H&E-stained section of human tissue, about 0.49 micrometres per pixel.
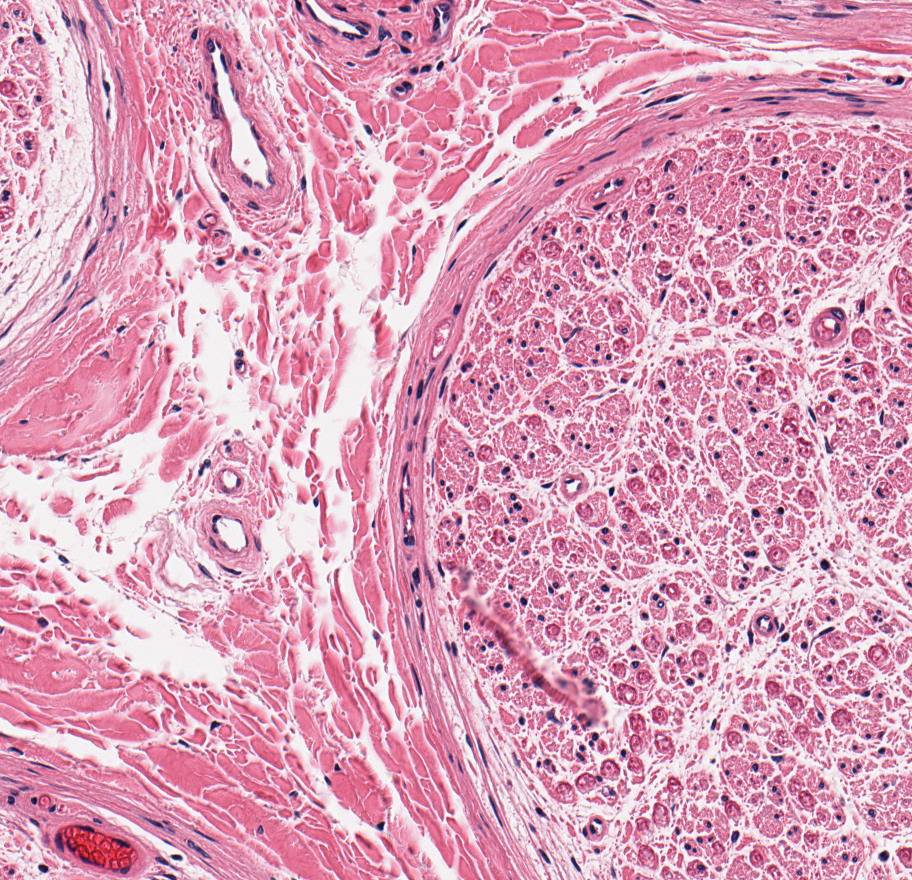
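Tibial nerve: note the rounded outline, bounded by a thin sheath of concentric layers with flattened, elongated dark nuclei. Over on the left, pink fibre bundles curve mostly obliquely between white clefts. Small thick-walled vessels with narrow lumina sit there as well, one near the top slit-like.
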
